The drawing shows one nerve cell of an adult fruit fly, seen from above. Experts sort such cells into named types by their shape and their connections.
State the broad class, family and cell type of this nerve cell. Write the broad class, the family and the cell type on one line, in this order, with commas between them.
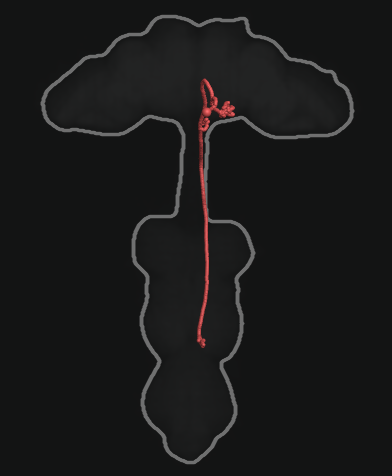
descending neuron, hemilineage PSp2, DNpe008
